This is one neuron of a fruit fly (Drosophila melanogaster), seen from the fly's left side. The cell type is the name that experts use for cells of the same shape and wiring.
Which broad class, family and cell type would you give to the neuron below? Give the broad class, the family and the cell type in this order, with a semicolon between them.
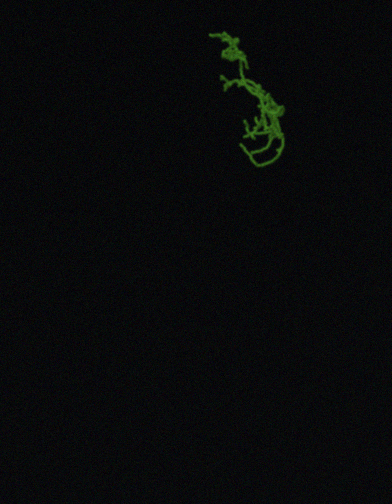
central-brain intrinsic neuron; hemilineage LHp2; CB1201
